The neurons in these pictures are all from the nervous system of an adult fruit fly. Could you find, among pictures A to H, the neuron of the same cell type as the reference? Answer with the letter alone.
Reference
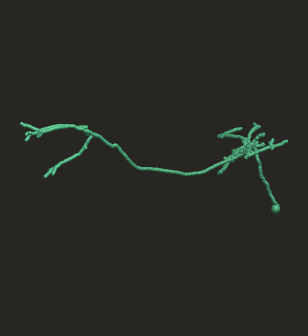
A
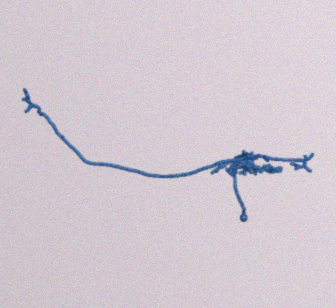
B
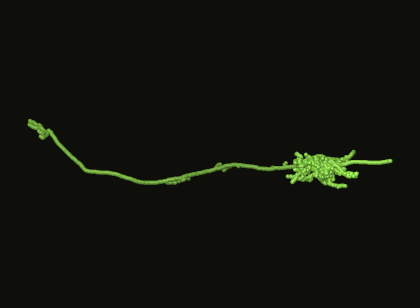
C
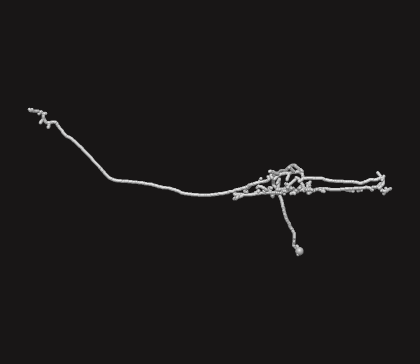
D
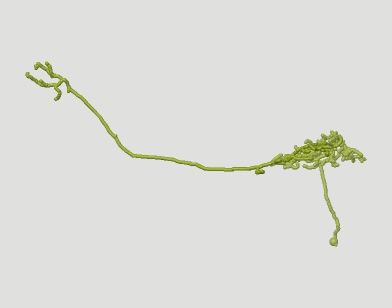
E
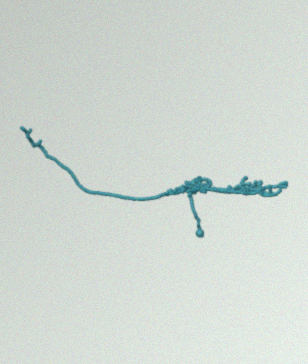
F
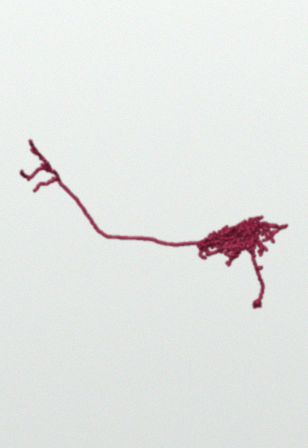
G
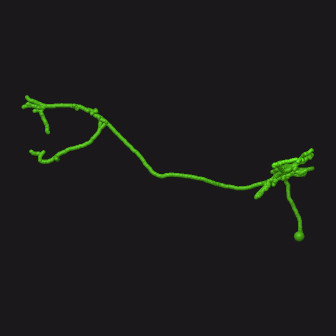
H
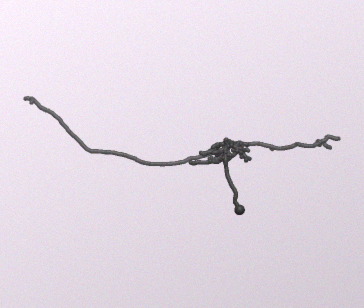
G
